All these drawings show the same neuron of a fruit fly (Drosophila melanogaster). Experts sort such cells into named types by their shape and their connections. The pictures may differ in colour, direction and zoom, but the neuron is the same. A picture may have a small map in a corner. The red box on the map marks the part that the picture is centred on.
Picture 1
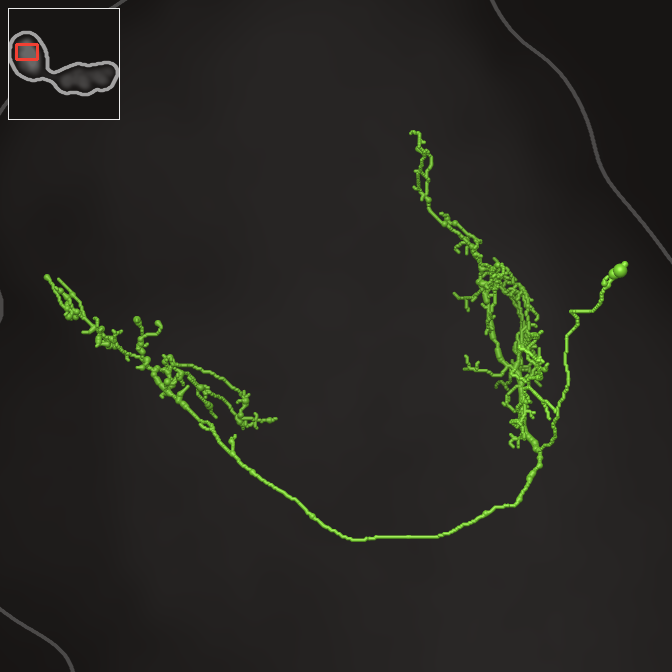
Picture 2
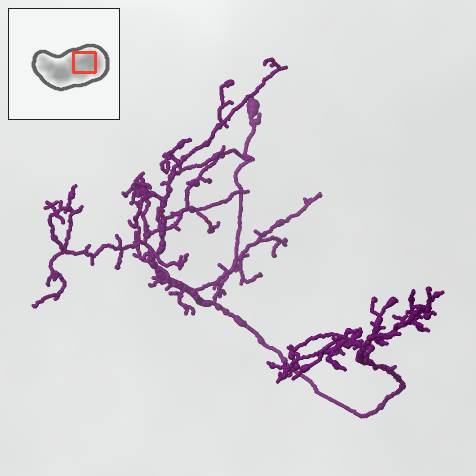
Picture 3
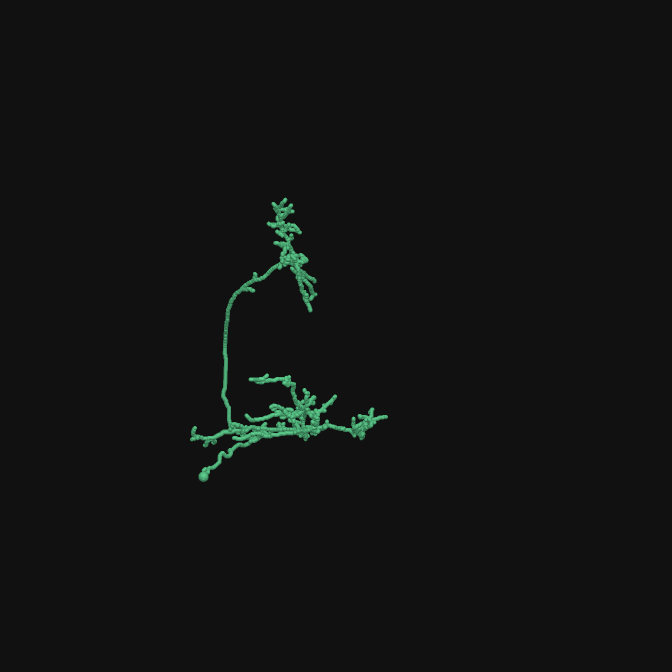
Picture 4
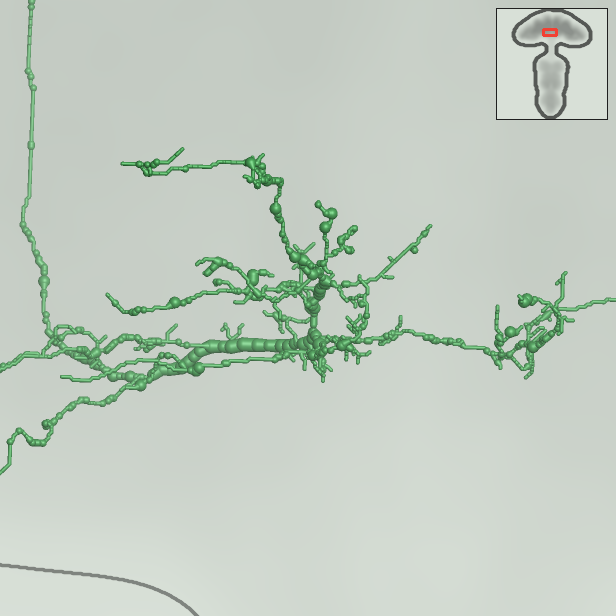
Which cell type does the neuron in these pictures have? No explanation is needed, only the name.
LAL147_b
